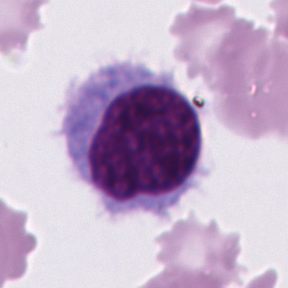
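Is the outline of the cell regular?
No; the outline is ragged and irregular rather than a clean circle.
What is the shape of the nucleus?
The nucleus is roundish, with a notch in its lower edge.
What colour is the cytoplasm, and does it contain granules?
The cytoplasm is pale greyish blue, and no distinct coarse granules are seen in it.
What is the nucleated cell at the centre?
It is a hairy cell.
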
